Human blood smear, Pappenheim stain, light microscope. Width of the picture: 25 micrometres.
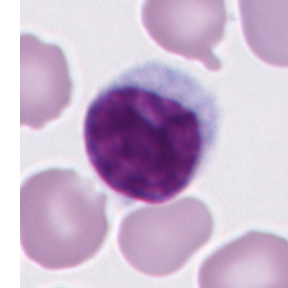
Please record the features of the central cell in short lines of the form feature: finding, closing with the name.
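Cell: about 12 micrometres across
Nucleus: round, about 10 micrometres, about 70% of cell area
Crease: short, pale, near top of nucleus
Chromatin: dark purple, coarsely clumped
Cytoplasm: pale blue narrow rim, widest upper right
ID: hairy cell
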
